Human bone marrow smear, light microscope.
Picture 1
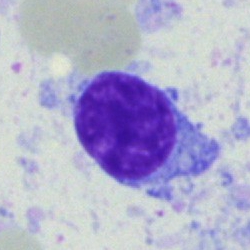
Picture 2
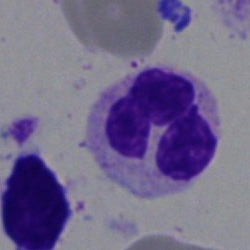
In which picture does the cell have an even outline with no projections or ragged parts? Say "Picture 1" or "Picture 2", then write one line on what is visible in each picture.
Picture 2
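What picture 1 shows: The outer edge of the cytoplasm is ragged and poorly defined.
What picture 2 shows: The cell outline is roughly round and smooth.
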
